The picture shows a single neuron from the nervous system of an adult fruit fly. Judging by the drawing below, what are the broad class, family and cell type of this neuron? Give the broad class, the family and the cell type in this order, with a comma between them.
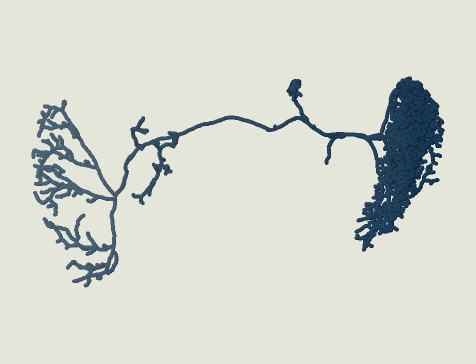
visual projection neuron, LPT, LPT50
